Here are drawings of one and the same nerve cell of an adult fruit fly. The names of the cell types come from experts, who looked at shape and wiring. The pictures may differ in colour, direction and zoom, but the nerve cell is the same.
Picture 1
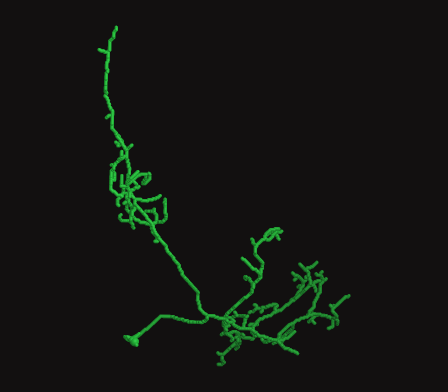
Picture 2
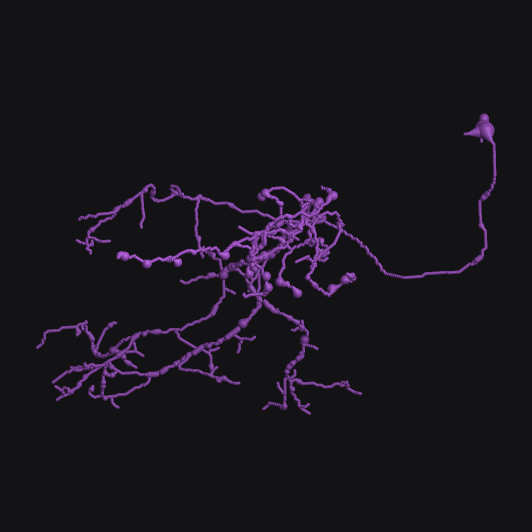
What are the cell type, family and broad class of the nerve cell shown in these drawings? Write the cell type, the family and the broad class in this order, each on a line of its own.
SMP324
hemilineage DM3_dorso_lateral
central-brain intrinsic neuron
